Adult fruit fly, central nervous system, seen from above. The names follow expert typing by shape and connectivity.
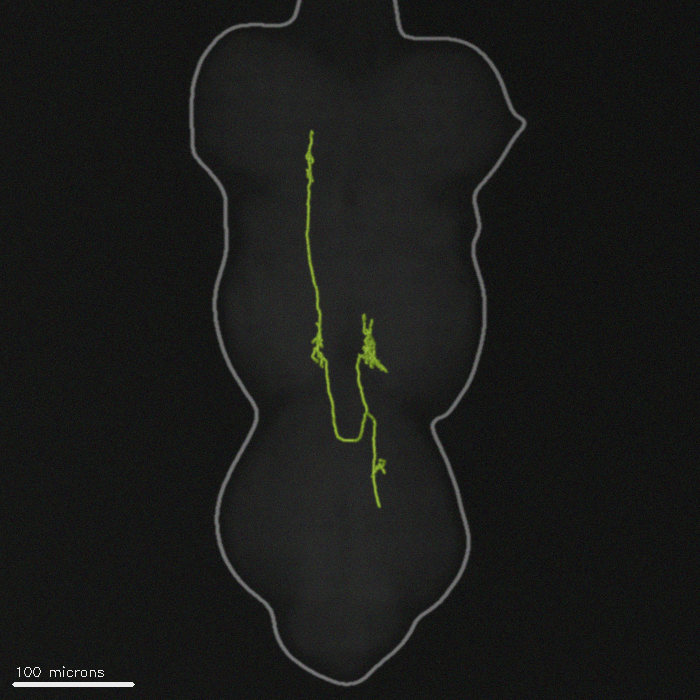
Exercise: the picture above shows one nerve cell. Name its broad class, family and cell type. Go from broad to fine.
nerve-cord intrinsic neuron; hemilineage 06A; IN06A091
